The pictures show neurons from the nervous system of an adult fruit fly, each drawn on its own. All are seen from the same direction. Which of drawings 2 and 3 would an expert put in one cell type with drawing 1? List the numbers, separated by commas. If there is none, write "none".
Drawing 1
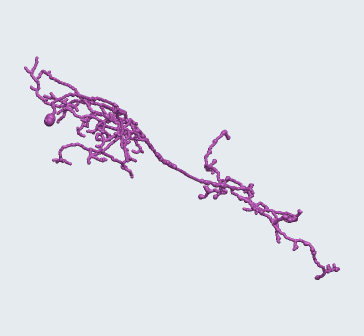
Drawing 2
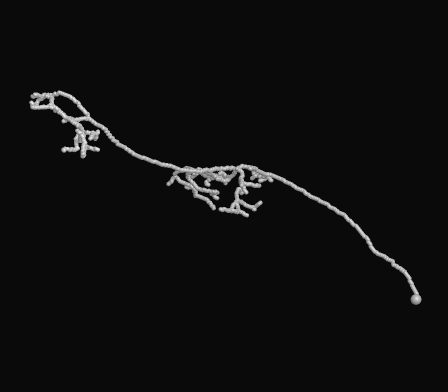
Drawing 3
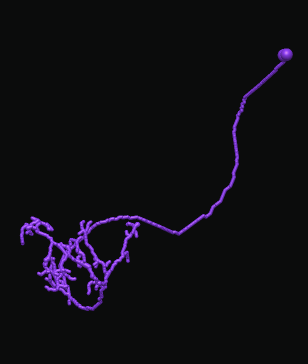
2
